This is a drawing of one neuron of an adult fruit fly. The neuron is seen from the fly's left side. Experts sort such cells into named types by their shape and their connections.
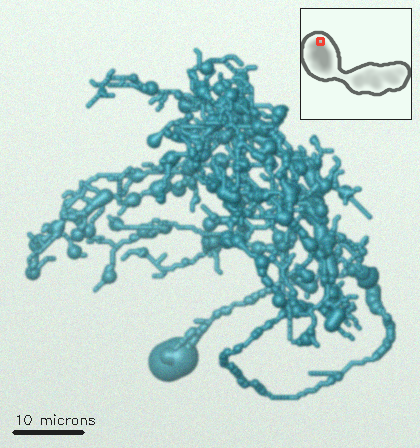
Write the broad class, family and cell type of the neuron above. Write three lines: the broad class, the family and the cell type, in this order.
central-brain intrinsic neuron
hemilineage SLPpl1
SLP252_a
